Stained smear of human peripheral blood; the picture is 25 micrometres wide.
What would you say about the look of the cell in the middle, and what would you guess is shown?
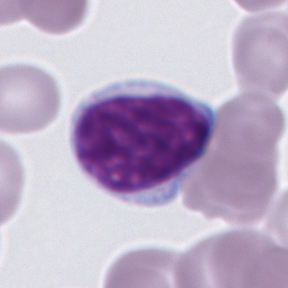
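First, the nucleus shows no distinct nucleolus. Second, a few small pinkish-red dots lie over its lower part. Third, the cytoplasm contains no vacuoles. Last, the outline is smooth, without surface projections. The cell is a large granular lymphocyte.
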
